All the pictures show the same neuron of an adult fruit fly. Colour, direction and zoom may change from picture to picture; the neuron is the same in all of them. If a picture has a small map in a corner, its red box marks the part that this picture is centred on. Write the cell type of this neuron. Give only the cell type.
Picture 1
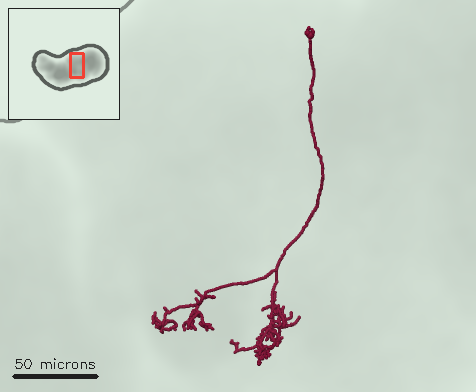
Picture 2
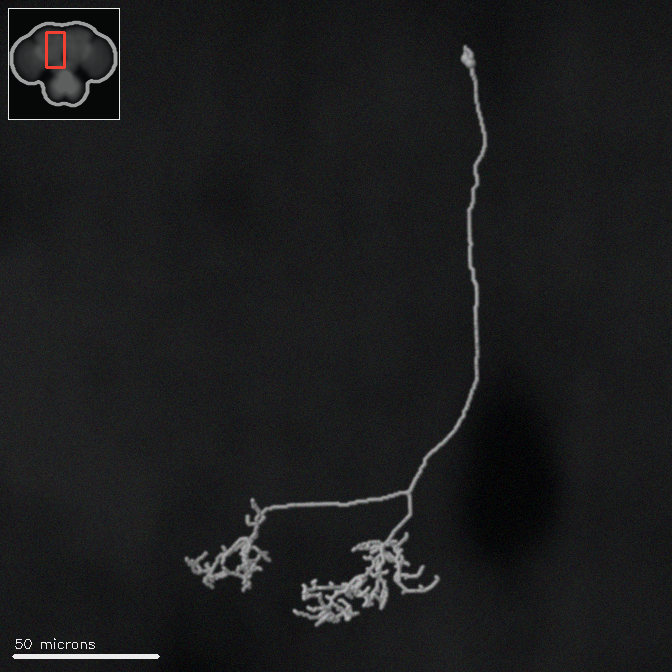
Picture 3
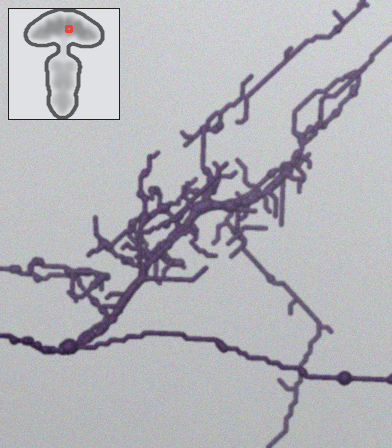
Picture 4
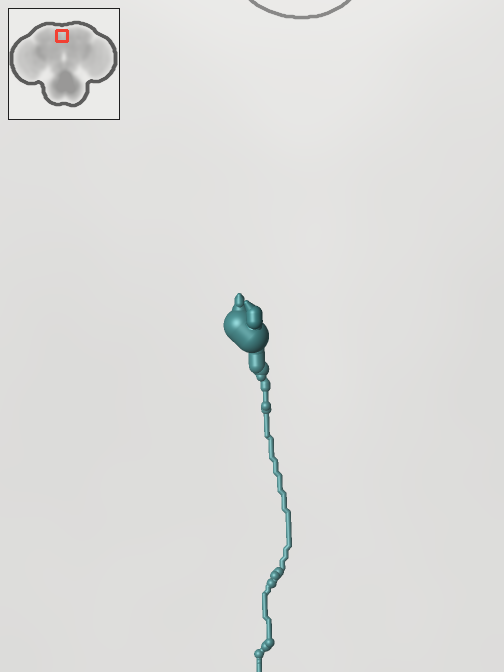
SAD079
